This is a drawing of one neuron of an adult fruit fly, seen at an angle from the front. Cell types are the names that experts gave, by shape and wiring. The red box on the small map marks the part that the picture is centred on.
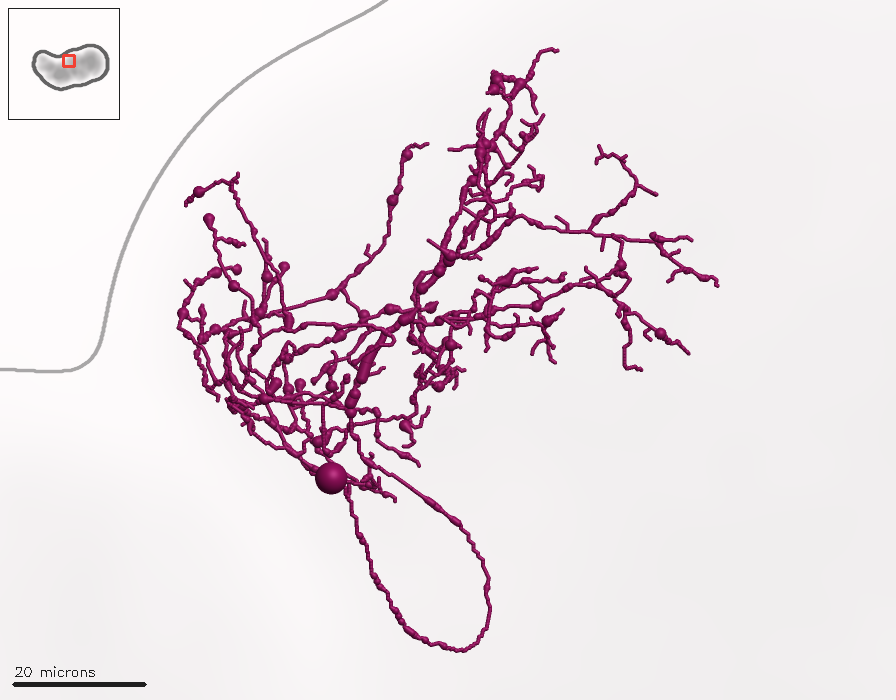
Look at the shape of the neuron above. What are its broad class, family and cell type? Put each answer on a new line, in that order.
central-brain intrinsic neuron
hemilineage LHl4_dorsal
LHCENT13_b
